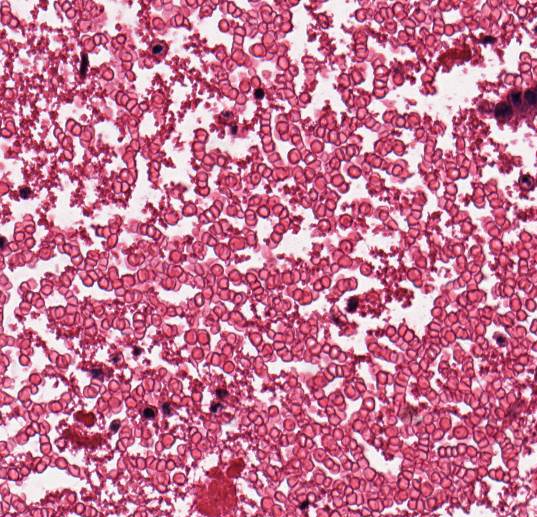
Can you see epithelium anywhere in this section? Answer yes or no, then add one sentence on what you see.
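No. No epithelium is present anywhere in the field.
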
